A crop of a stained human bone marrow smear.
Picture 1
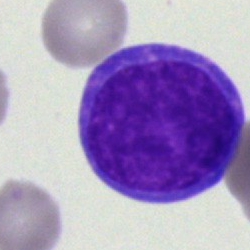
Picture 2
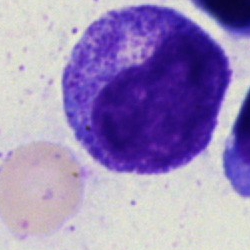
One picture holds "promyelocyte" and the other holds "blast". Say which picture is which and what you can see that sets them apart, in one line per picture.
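Picture 1 shows a blast: No granules are visible in the cytoplasm.
Picture 2 shows a promyelocyte: Many fine purple granules are scattered through the cytoplasm.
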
